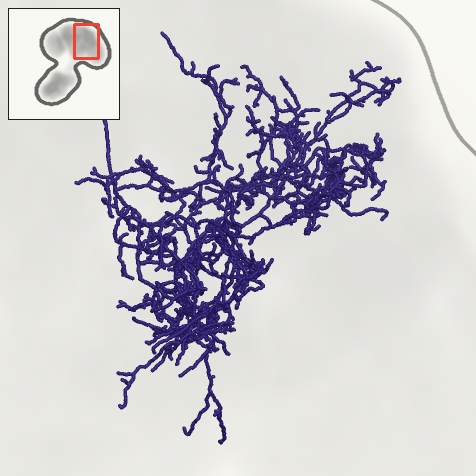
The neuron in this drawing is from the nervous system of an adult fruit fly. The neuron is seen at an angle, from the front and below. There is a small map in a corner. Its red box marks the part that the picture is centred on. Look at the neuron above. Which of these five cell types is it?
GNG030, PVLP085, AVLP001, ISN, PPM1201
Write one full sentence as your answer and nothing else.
The cell type that this neuron has is PPM1201.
